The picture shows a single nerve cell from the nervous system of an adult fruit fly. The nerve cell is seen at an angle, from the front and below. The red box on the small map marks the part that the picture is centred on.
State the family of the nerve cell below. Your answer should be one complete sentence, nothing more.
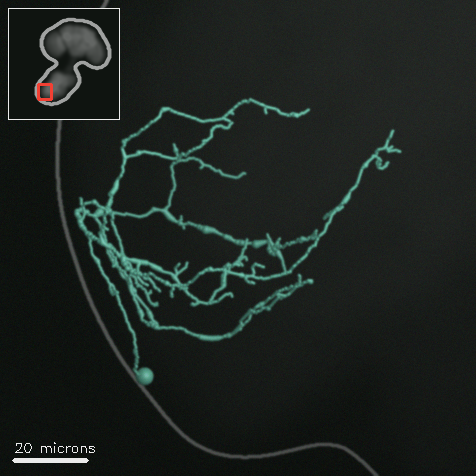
What the nerve cell belongs to is the family hemilineage 13A.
